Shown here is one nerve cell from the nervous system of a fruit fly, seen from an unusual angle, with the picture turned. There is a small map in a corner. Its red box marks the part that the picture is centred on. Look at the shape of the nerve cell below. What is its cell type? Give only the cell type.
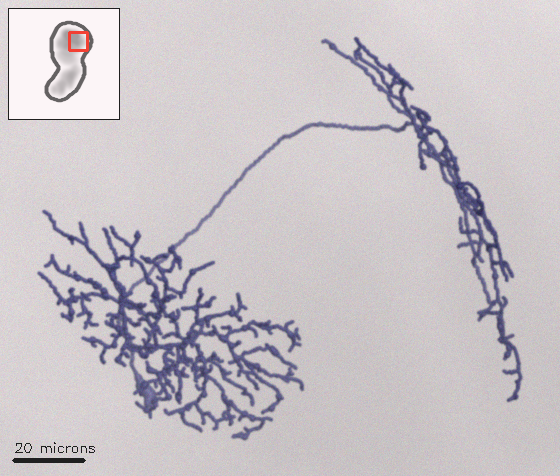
MeLo10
